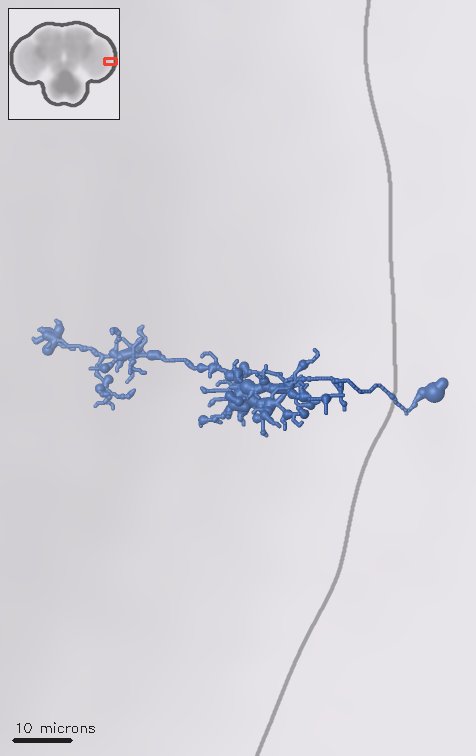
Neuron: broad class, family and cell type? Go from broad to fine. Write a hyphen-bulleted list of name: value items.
- broad class: optic-lobe intrinsic neuron
- family: Mi
- cell type: Mi4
